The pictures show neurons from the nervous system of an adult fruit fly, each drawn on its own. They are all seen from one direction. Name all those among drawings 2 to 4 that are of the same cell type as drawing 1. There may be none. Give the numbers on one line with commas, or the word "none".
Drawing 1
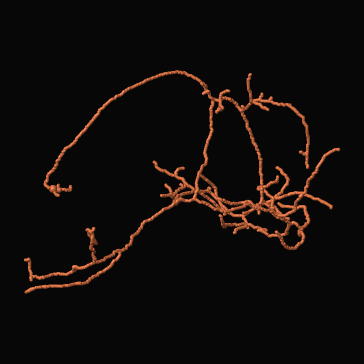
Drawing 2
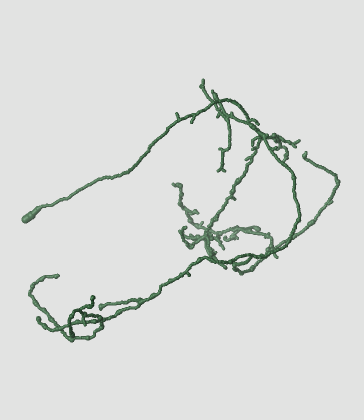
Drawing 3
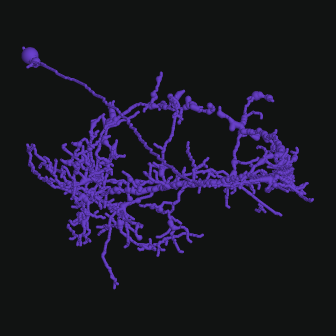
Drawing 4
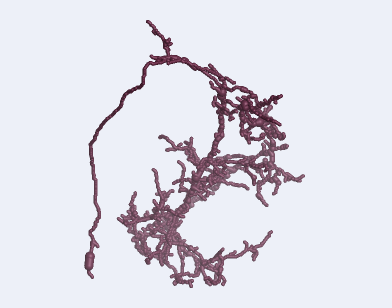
2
